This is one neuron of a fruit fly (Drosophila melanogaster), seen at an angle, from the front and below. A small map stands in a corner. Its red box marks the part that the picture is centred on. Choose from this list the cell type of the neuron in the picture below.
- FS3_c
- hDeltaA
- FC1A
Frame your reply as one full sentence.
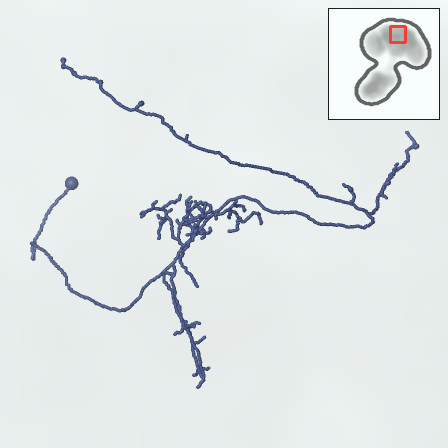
The cell type for the neuron is FS3_c.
